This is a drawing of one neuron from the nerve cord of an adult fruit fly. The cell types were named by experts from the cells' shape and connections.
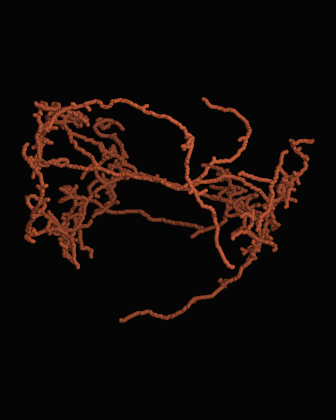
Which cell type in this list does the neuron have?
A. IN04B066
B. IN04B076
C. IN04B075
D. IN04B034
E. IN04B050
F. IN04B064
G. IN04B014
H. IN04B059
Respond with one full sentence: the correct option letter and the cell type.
Among the listed cell types, IN04B066 in option A is that of the neuron.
